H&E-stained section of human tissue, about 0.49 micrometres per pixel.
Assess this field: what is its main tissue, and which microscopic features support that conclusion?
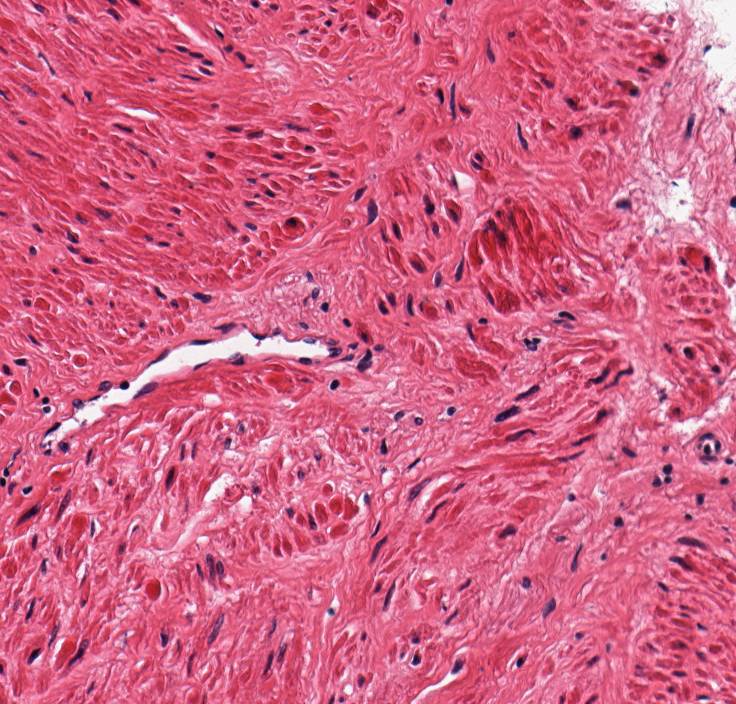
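Fibromuscular stroma makes up this field: smooth muscle bundles cross one another in different directions. Bundles cut lengthwise, as at upper left, have spindle-shaped cells with elongated, blunt-ended nuclei, and paler pink fibrous connective tissue lies between bundles.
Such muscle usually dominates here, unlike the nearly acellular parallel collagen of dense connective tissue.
No glands or epithelium are present.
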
